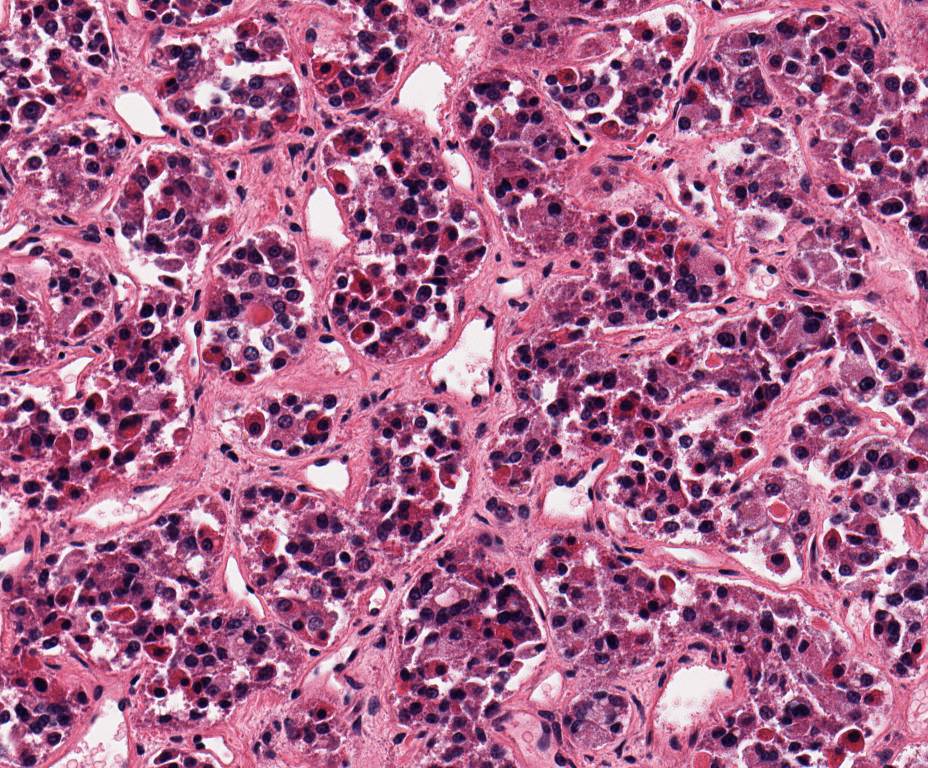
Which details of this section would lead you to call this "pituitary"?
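In this section of pituitary, the cells are gathered across the whole field into rounded nests separated by thin pink septa. Red cells are intermingled with cells whose cytoplasm is pale purple-grey and finely granular.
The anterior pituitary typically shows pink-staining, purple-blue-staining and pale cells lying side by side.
The mixture of red and purple-grey cells here goes with that pattern.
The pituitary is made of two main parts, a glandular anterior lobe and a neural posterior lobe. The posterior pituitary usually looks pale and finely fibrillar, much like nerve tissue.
The nested, finely granular cells in this field do not have that fibrillar look. The septa are delicate and hold scattered spindle-shaped nuclei, along with thin-walled vascular spaces that are mostly empty.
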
